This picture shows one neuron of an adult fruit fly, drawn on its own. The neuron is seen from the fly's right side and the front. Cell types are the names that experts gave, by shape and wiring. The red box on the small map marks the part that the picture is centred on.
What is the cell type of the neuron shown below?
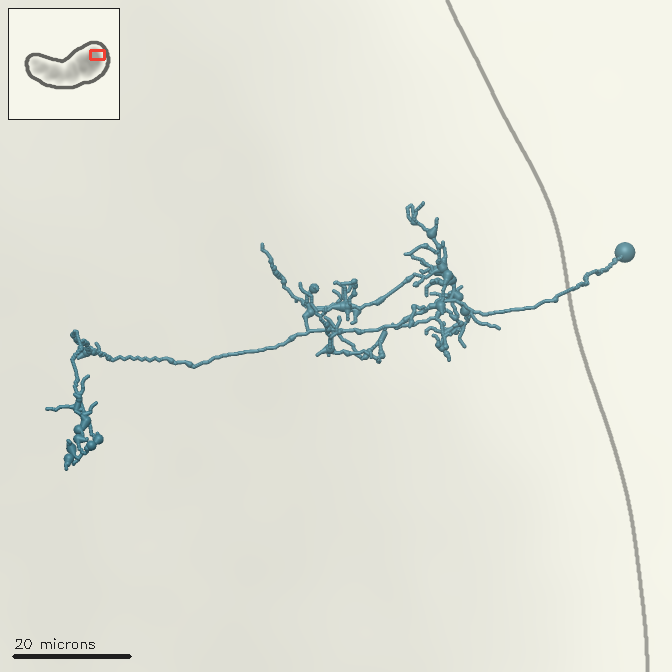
TmY10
